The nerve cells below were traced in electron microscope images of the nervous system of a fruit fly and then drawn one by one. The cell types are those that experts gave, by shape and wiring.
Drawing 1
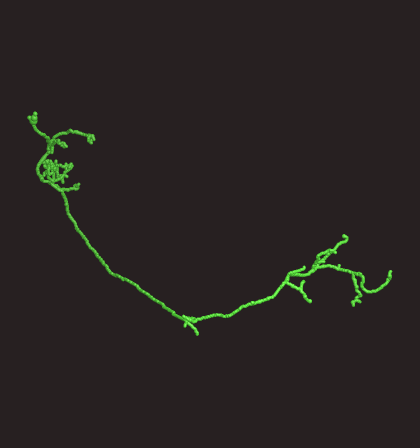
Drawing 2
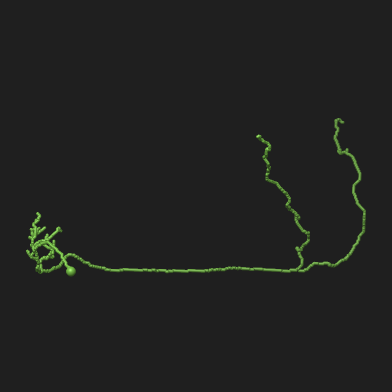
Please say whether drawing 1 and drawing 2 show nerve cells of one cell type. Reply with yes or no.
no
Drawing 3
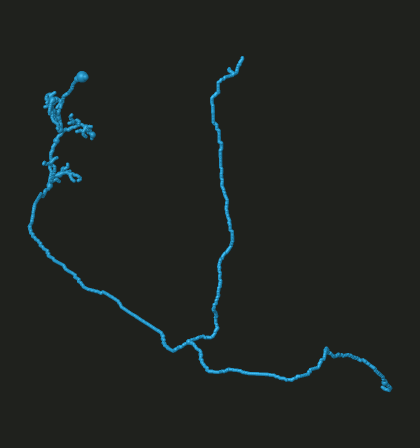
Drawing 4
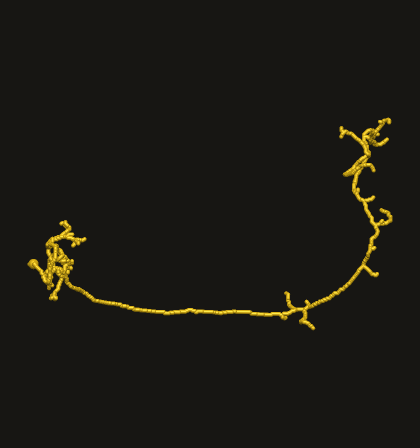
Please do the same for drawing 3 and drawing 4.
no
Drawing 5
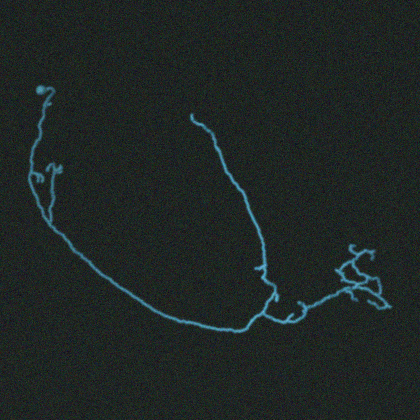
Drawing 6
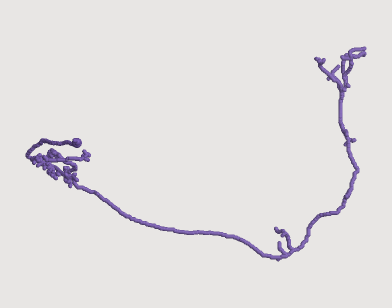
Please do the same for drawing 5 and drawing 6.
no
